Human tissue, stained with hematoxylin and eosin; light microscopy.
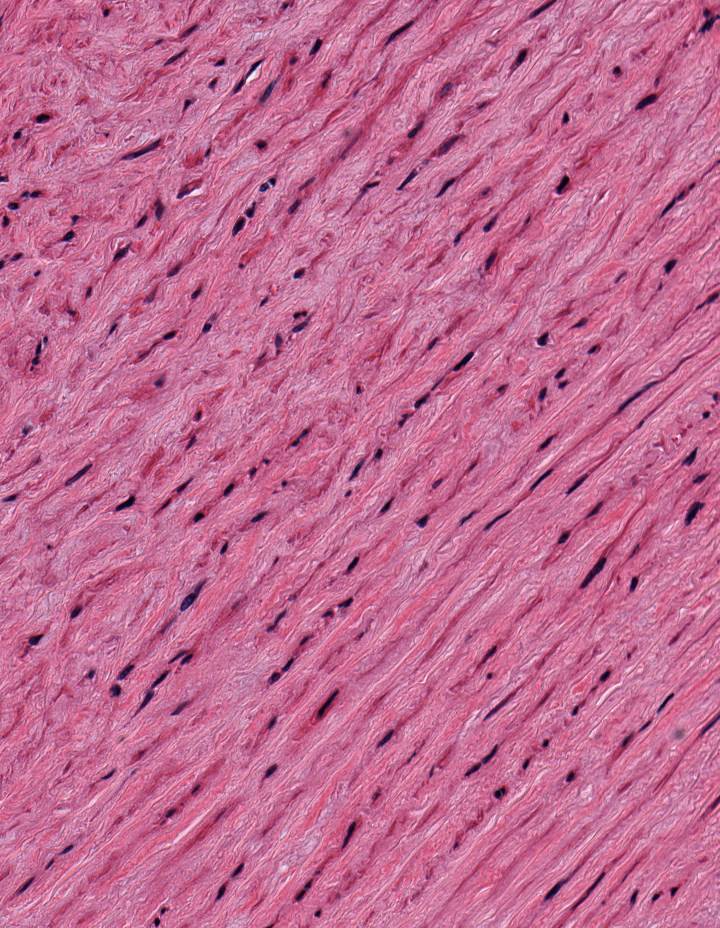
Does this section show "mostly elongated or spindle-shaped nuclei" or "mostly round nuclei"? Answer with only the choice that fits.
Mostly elongated or spindle-shaped nuclei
